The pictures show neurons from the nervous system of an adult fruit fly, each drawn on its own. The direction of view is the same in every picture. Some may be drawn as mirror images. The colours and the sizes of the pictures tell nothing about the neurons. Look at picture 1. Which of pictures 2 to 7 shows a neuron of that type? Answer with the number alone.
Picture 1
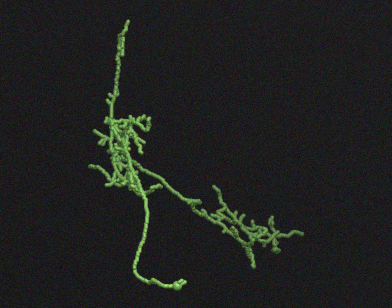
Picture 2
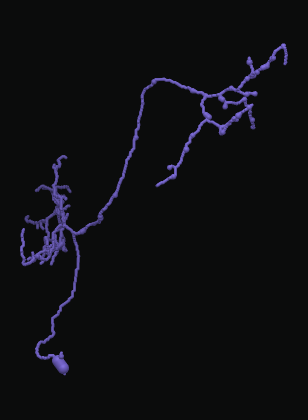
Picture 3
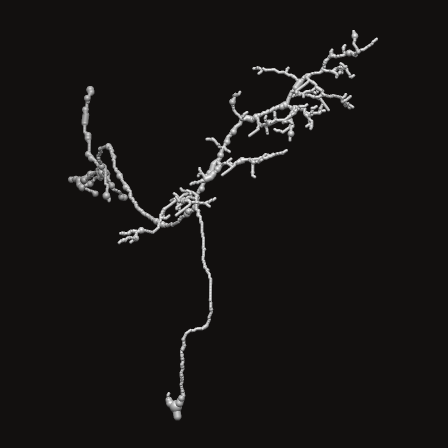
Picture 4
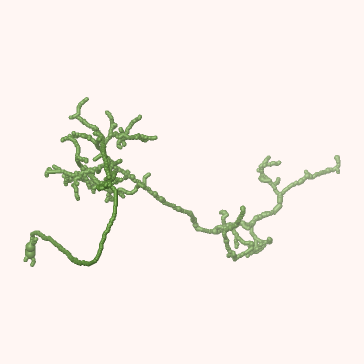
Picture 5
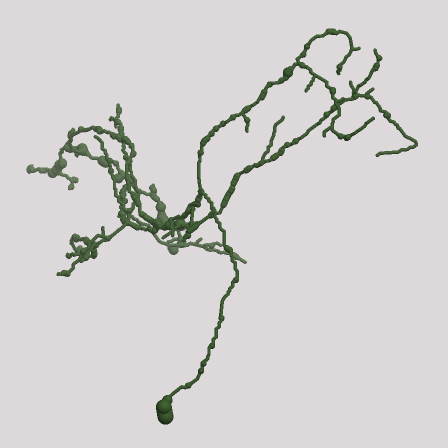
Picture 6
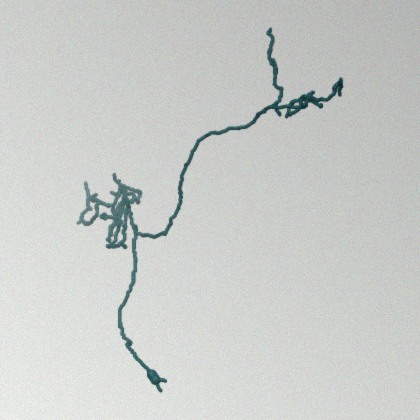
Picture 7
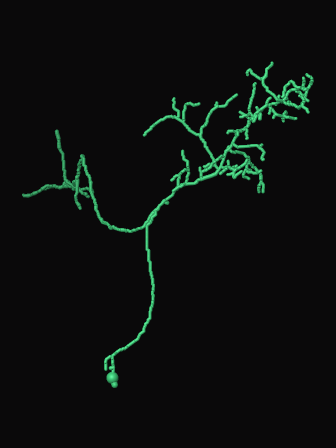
4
